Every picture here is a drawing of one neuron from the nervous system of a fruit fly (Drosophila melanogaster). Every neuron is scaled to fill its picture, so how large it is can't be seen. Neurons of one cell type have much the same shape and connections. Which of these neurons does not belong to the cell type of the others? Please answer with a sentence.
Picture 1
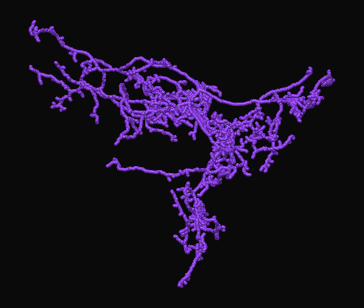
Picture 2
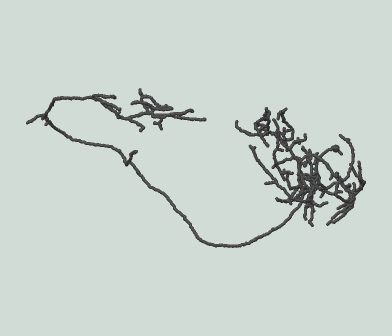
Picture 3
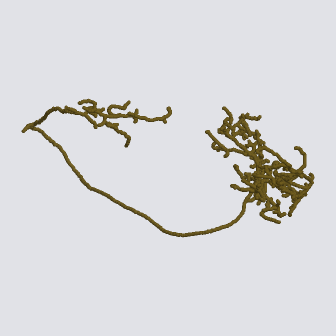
Picture 1 is the odd one out.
